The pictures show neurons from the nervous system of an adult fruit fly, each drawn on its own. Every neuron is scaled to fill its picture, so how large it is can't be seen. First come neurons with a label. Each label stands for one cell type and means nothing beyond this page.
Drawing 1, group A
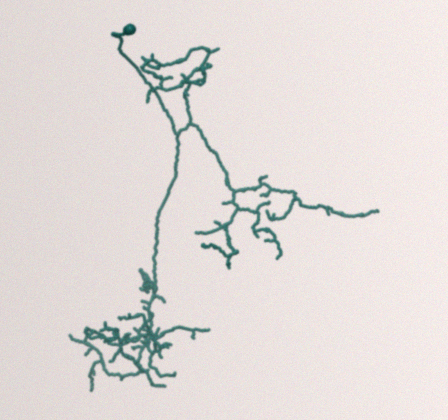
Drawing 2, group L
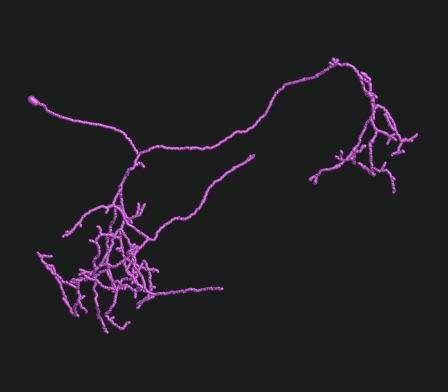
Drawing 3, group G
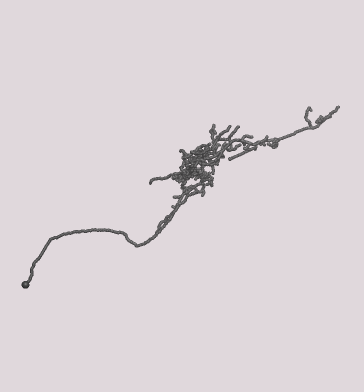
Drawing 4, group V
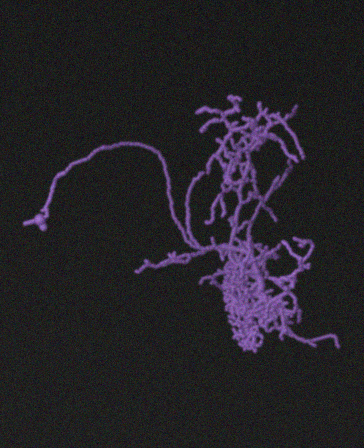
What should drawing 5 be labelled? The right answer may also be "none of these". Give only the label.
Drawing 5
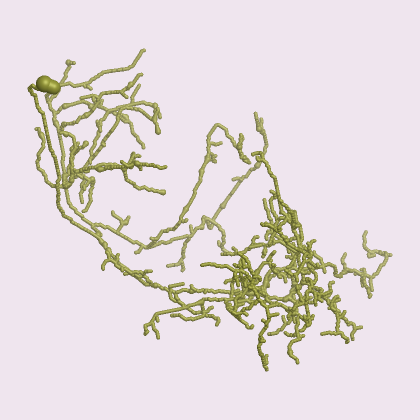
group A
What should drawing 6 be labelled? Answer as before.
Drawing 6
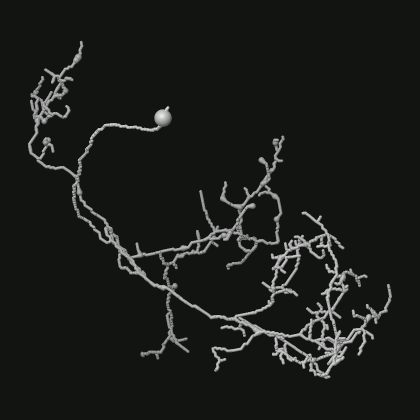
group A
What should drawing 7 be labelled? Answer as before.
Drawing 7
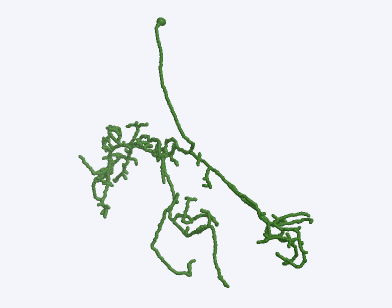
none of these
